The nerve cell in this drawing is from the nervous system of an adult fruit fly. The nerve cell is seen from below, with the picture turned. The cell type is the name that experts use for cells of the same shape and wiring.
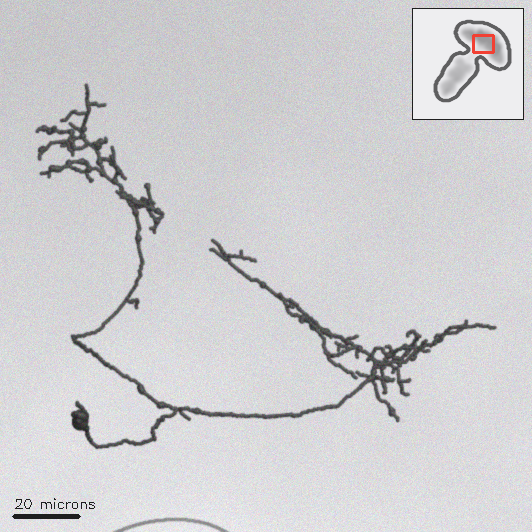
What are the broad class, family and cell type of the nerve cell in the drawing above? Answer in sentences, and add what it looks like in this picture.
It is a central-brain intrinsic neuron. The family is hemilineage LB3. The cell type is AMMC005. It lies in the brain. From left to right in the picture it spans about 140 microns. Dozens of branch ends can be seen.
